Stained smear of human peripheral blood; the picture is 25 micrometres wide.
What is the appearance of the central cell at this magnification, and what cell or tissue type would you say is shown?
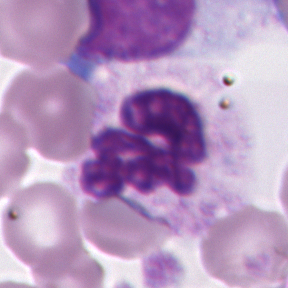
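Nuclear lobes, several of them, are joined one to another, and no nucleoli are visible. Pale lilac-grey cytoplasm surrounds the nucleus, with fine violet granules scattered through it. The cell is a segmented neutrophil.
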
